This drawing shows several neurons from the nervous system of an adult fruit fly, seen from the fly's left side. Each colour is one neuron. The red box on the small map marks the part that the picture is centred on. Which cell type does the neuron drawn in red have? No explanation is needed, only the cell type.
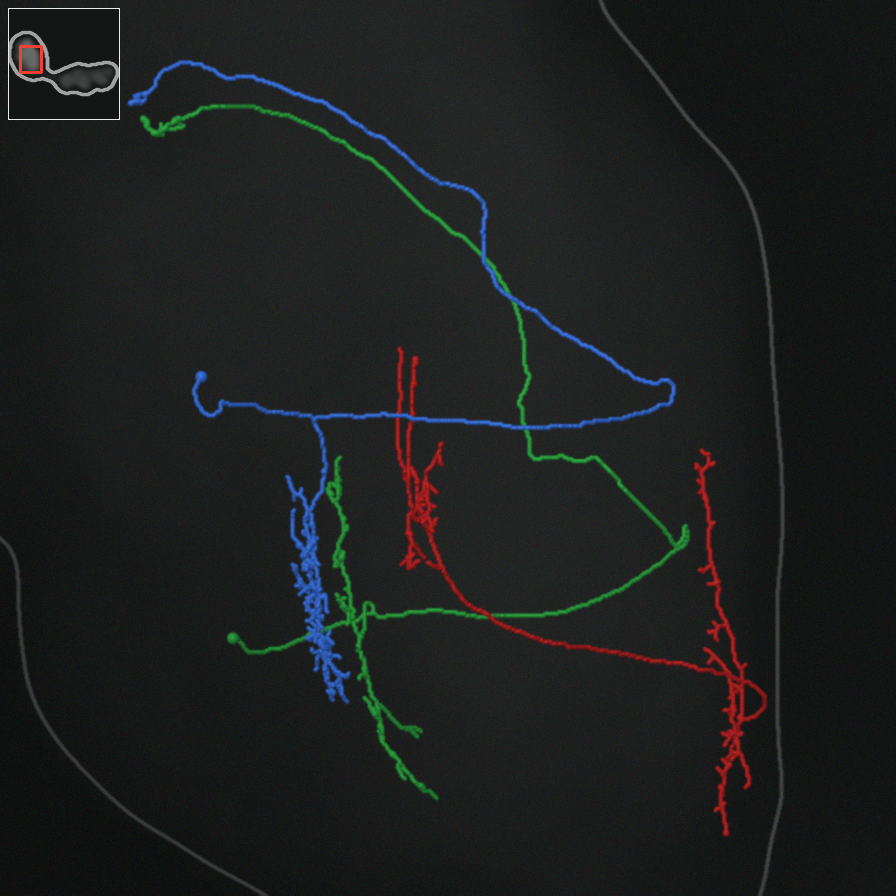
MeTu4f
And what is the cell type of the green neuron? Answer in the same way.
MeTu4d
